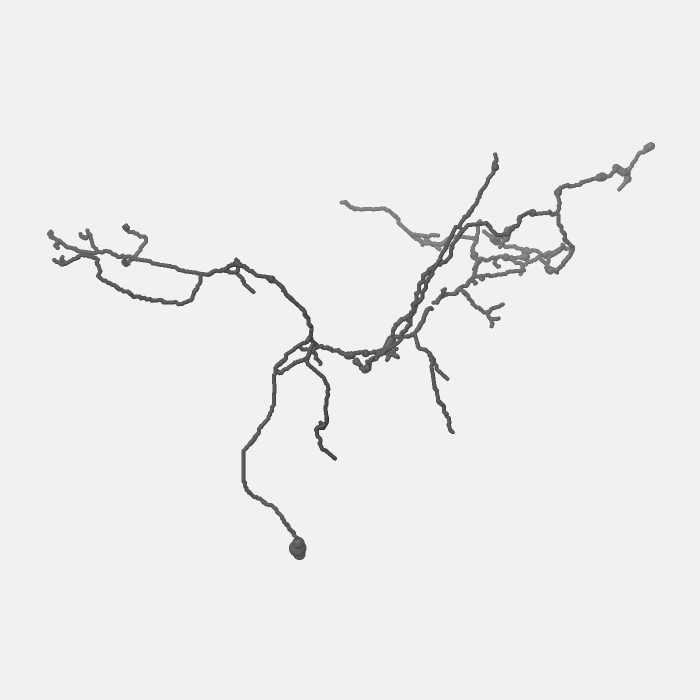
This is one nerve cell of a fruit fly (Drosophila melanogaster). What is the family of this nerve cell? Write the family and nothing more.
hemilineage LB3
